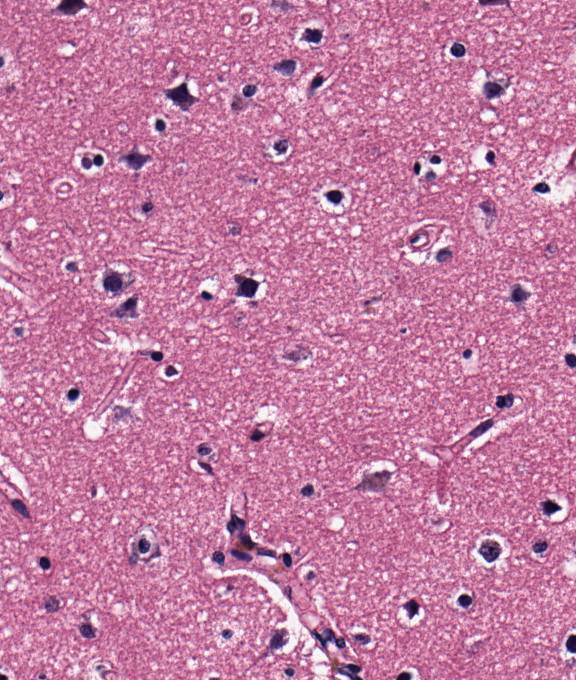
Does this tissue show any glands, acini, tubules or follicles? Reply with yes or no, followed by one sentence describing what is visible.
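No. No epithelium, glands or fat cells are present anywhere in the field.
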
